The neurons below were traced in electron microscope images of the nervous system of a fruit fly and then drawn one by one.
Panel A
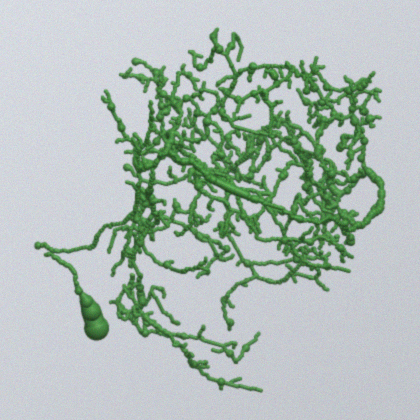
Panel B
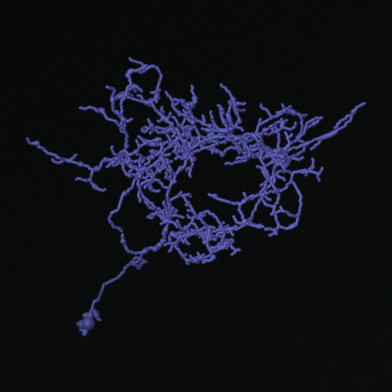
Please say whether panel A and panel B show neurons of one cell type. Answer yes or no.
no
